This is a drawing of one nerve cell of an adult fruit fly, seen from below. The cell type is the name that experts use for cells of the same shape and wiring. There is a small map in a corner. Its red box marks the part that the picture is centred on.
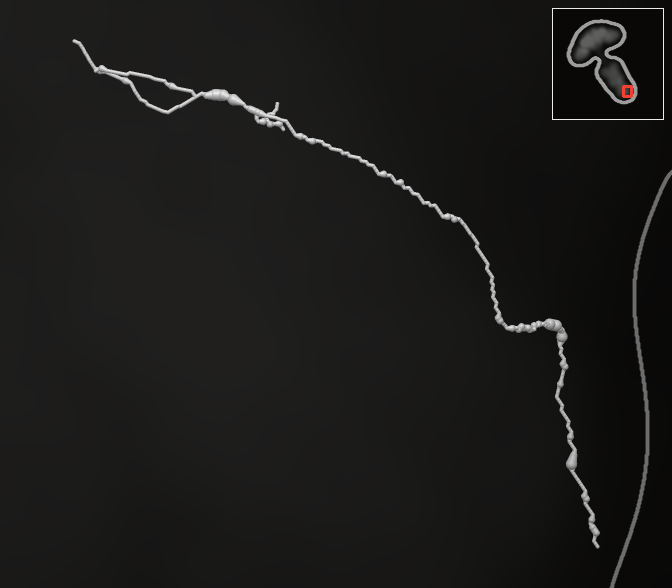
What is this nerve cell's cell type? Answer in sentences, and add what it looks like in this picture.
The cell type is SNta42. It is a sensory neuron entering the nerve cord. It lies in the nerve cord. No cell body is drawn. There are a dozen or fewer branch ends.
